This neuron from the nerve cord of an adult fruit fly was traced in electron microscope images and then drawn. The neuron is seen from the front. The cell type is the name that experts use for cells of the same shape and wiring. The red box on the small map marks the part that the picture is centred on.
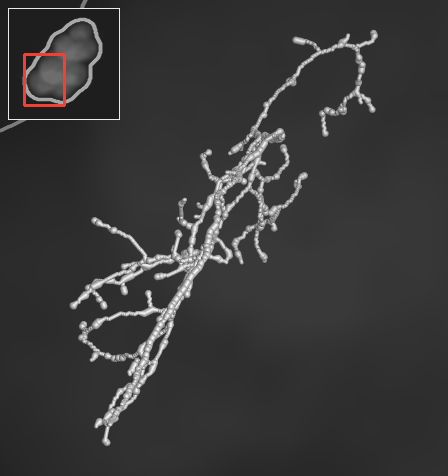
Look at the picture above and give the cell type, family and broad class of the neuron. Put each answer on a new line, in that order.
DNb08
DNb
descending neuron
